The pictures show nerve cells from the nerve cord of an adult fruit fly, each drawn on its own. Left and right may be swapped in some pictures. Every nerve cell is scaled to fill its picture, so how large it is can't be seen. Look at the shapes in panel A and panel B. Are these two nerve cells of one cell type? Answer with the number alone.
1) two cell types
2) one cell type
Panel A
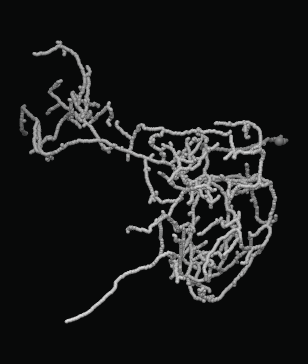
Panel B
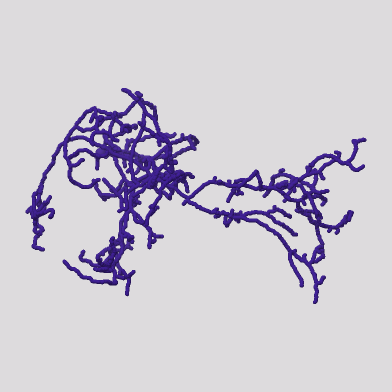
2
